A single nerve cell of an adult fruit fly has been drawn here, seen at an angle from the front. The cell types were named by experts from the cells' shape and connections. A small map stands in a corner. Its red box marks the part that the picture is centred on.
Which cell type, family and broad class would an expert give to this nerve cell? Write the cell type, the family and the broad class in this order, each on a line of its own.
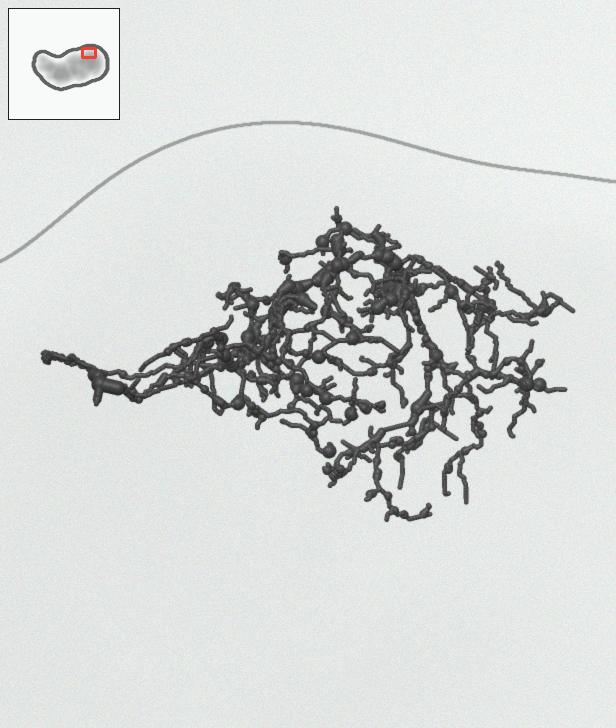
CB1089
hemilineage SLPpm3
central-brain intrinsic neuron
